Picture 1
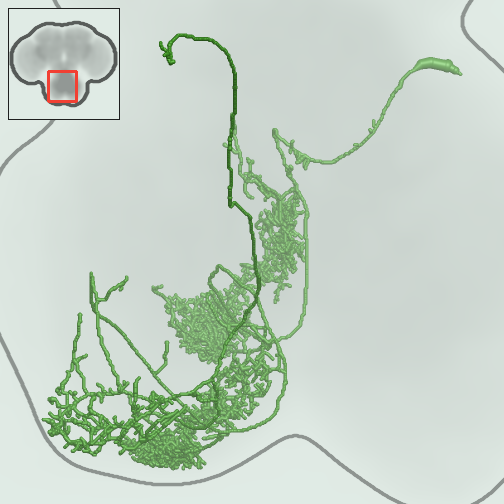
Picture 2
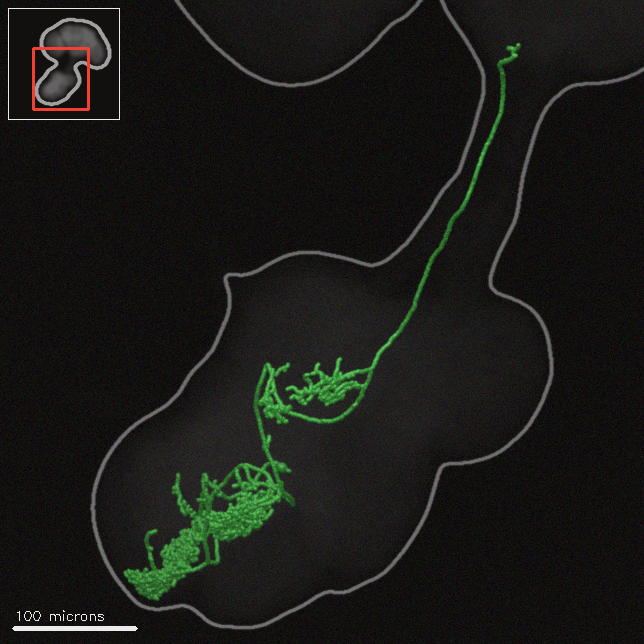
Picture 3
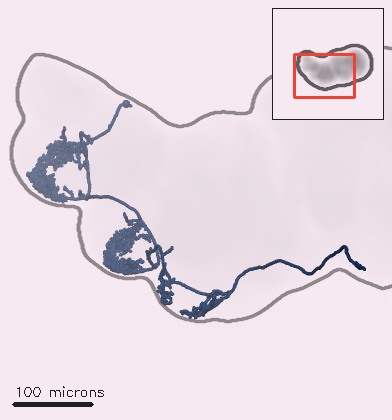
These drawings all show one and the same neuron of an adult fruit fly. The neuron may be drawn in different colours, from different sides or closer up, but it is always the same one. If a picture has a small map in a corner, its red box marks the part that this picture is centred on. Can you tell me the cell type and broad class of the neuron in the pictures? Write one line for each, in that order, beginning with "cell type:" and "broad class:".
cell type: ANXXX086
broad class: ascending neuron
